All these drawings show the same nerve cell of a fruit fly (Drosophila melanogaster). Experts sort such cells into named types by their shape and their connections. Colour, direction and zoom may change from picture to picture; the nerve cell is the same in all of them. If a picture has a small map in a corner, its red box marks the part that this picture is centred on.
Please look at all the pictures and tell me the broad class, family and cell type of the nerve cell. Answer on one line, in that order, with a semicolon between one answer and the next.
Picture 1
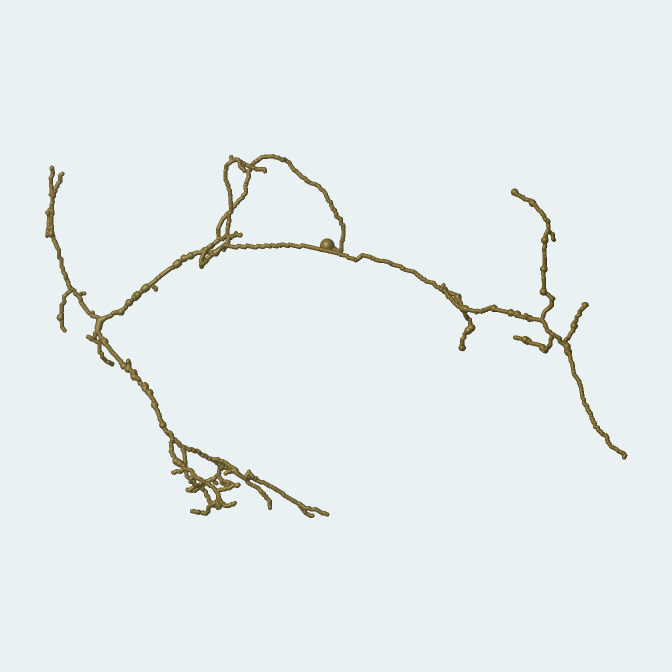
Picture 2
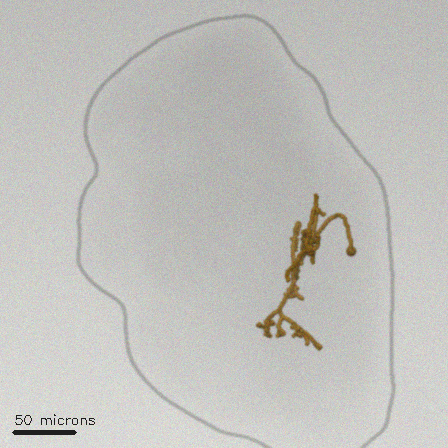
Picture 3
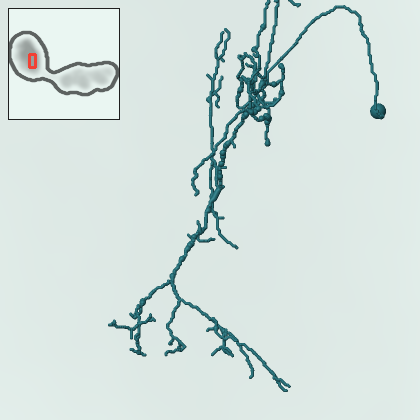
central-brain intrinsic neuron; hemilineage DM4_ventral; CB0652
